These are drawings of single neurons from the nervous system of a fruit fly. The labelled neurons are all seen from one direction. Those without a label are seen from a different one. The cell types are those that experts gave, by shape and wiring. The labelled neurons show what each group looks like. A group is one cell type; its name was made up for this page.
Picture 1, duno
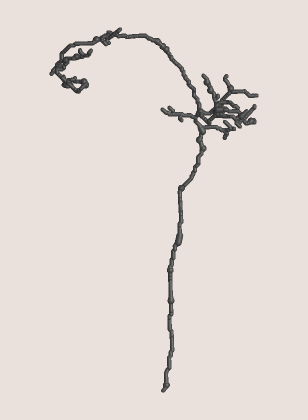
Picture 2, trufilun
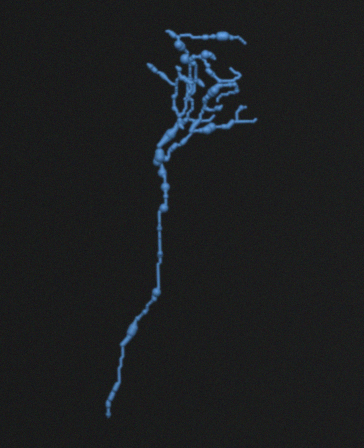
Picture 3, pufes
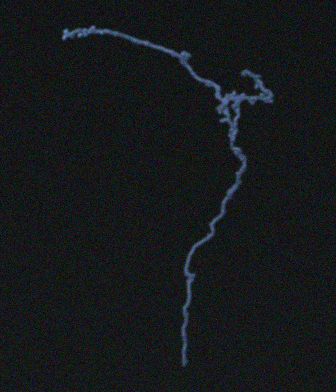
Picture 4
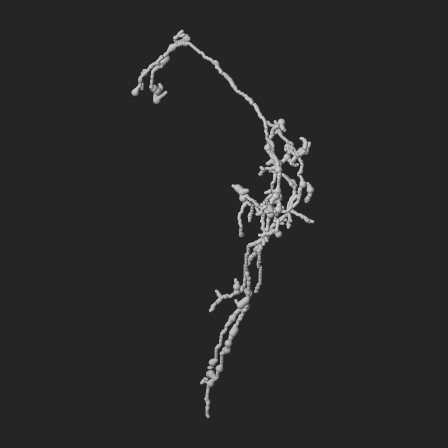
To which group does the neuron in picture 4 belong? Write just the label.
duno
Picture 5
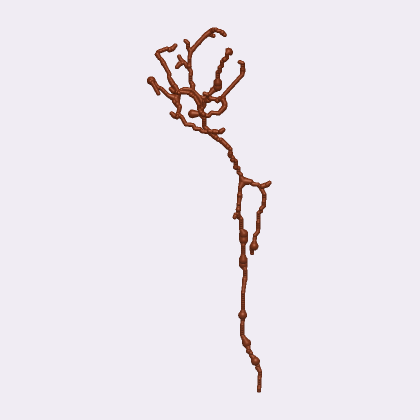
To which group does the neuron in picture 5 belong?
trufilun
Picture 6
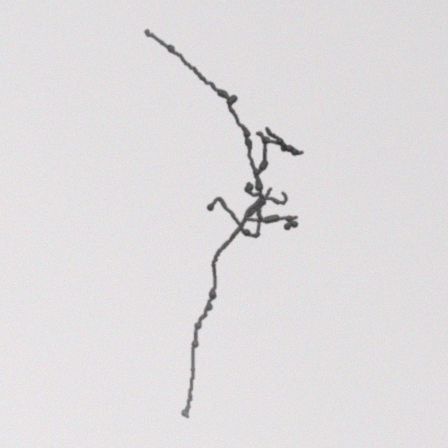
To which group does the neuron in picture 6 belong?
pufes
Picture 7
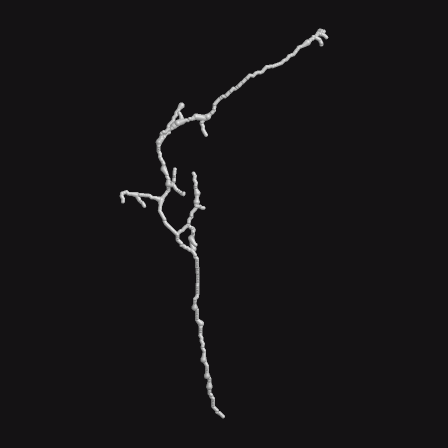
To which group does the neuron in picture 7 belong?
pufes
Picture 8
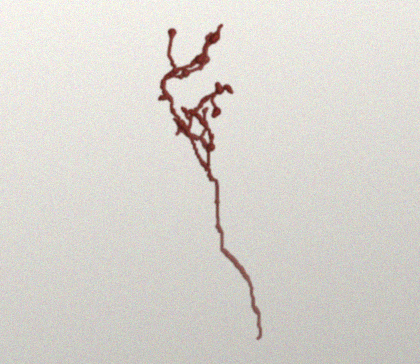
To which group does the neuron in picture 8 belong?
trufilun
